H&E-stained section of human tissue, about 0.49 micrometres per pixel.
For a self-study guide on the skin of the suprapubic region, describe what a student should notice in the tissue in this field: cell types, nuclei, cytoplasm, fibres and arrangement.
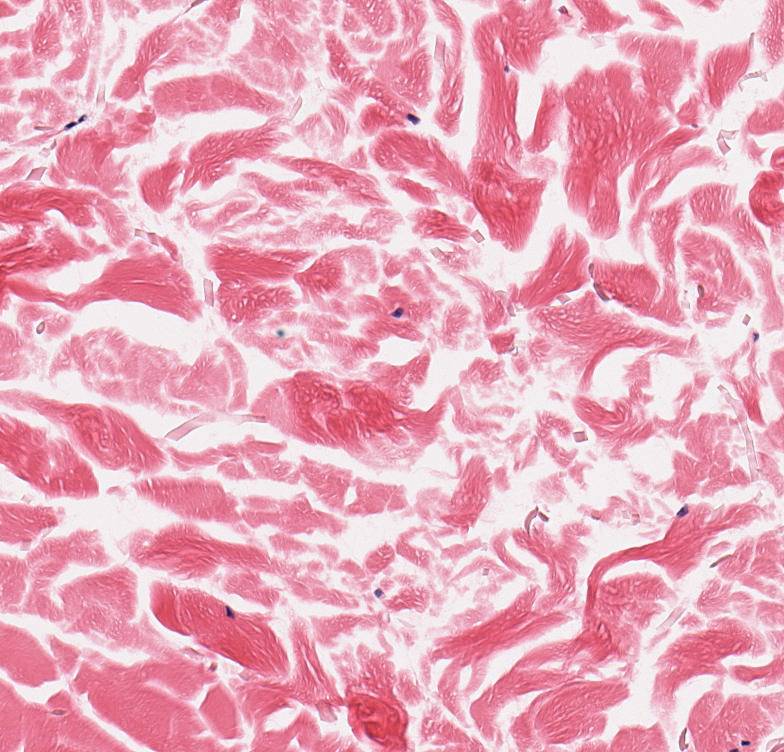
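First, fibres: pink bundles run in many different directions across the field, sharing no single orientation. Second, nuclei: very sparse, only a few scattered over the whole field. Third, those few are small and darkly stained. Fourth, fat cells: none seen.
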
